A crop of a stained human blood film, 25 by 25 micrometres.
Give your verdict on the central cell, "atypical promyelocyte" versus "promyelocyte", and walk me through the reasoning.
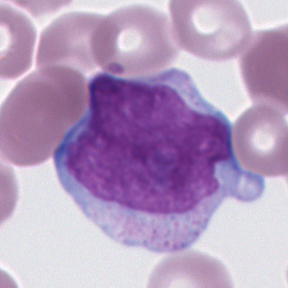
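This is an atypical promyelocyte rather than a promyelocyte. The nucleus decides it: its outline is irregular, notched and folded.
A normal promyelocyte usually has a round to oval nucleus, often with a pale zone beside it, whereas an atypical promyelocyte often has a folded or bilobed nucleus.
The nucleus lies toward the top of the cell and fills about 60% of its area, leaving the widest band of cytoplasm below. Fine pinkish-lilac granules are scattered through that lower cytoplasm, and a small rounded pale-blue bleb bulges from the lower right edge. The cell measures about 19 by 16 micrometres.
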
